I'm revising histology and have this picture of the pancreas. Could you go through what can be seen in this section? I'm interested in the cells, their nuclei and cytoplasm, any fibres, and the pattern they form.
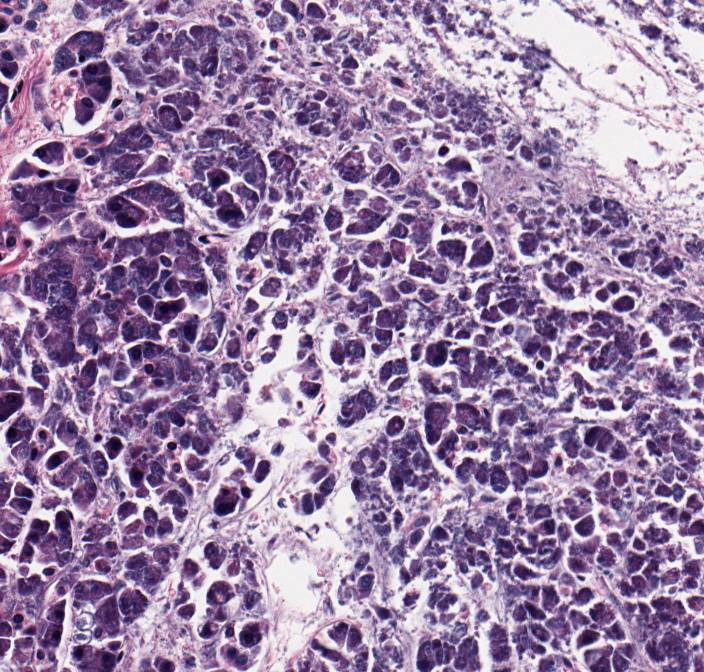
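Nearly the whole field is crowded cells in small nests and clusters, with narrow clefts between them and only thin, wispy strands of pale stroma. Nowhere do they form glands with open lumina. The upper right corner has loose, pale, stringy tissue with open empty space.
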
